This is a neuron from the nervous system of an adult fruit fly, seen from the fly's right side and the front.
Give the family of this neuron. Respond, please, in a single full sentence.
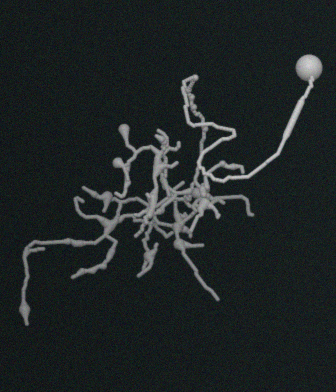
This neuron has been assigned the family Mi.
